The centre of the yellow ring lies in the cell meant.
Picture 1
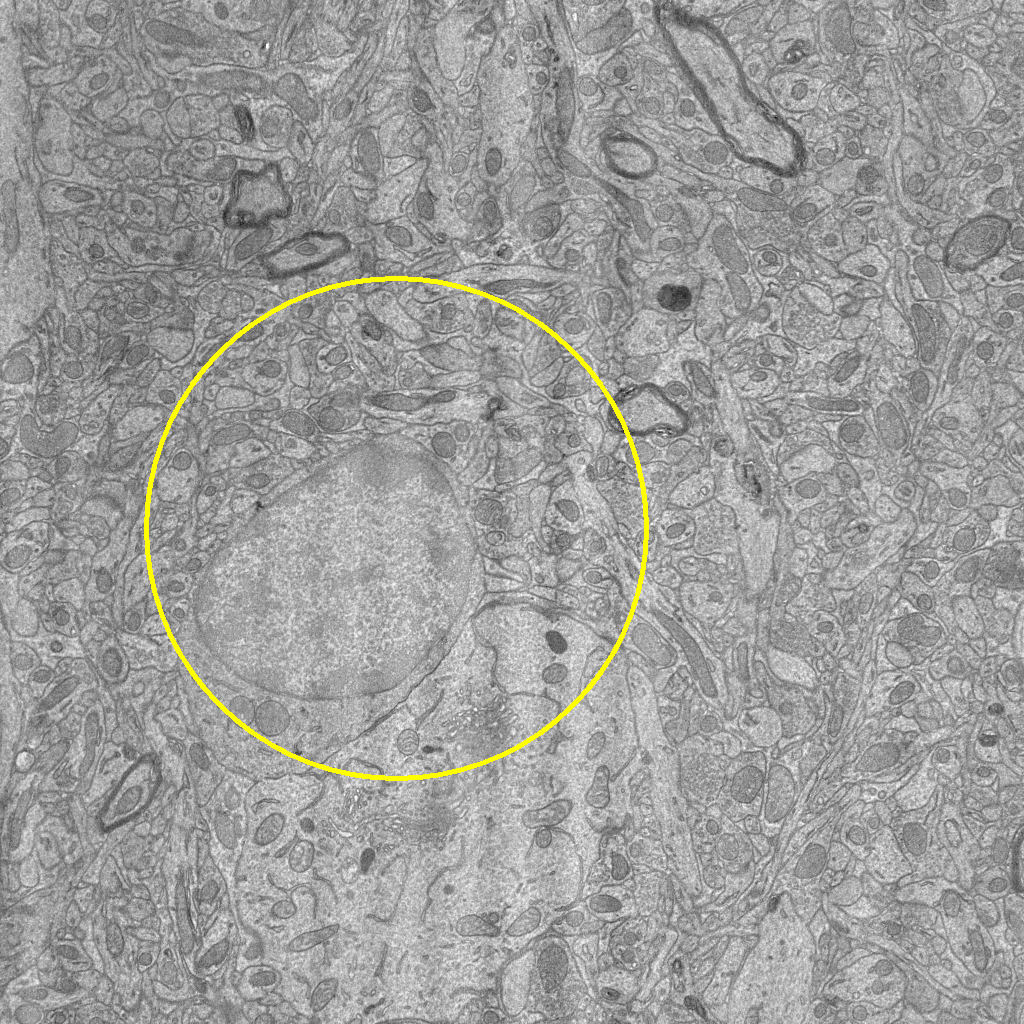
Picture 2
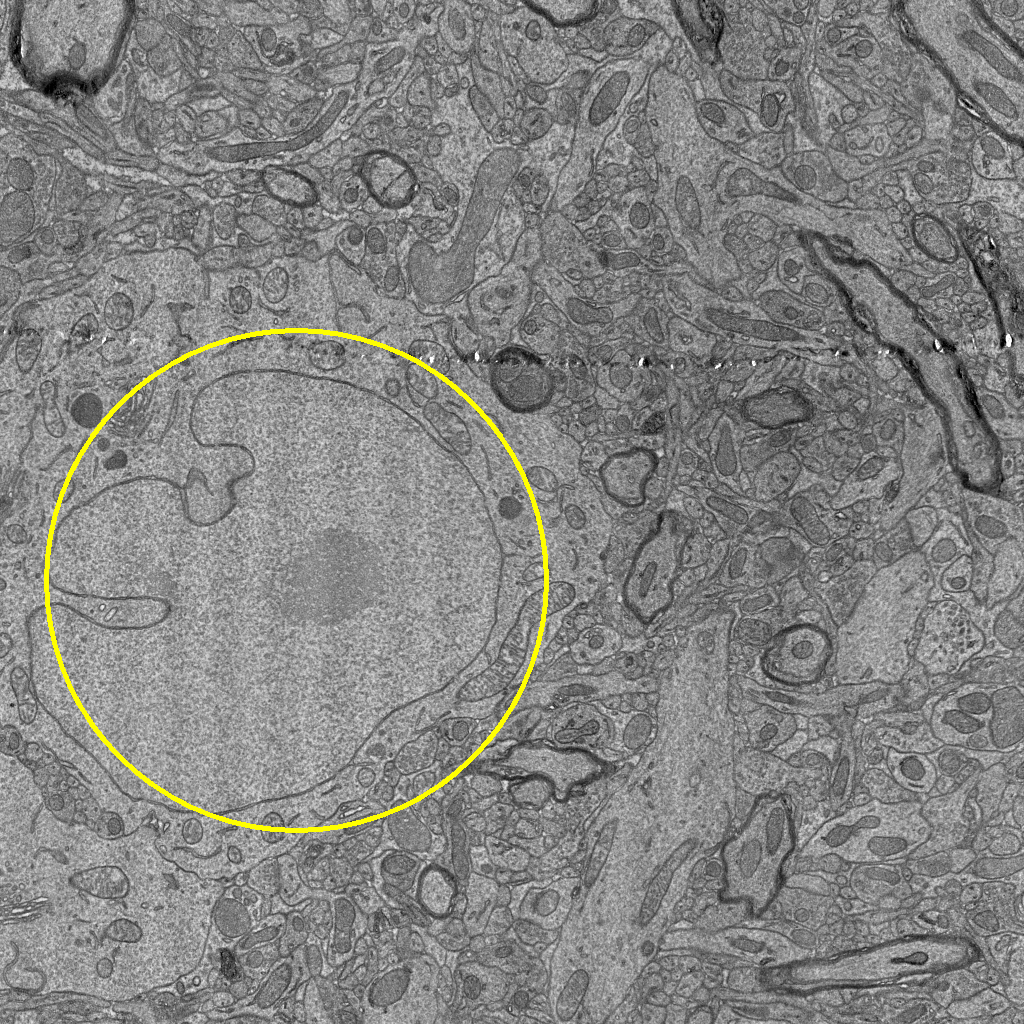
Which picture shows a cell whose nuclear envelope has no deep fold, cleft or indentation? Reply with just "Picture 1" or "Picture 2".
Picture 1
